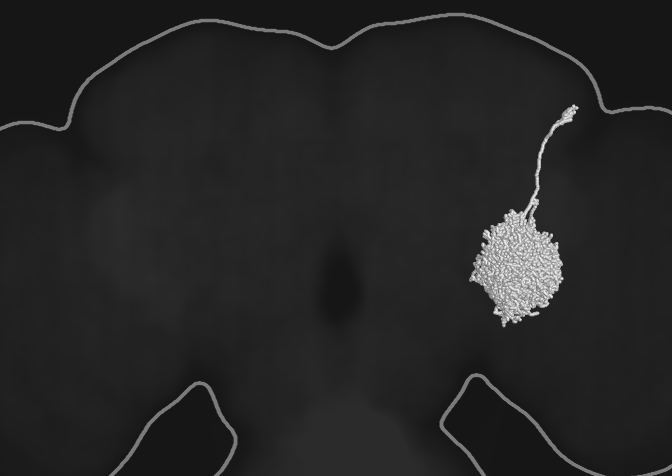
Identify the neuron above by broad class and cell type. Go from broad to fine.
central-brain intrinsic neuron; AVLP082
